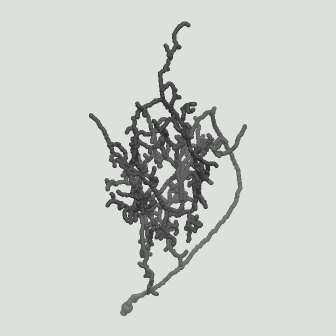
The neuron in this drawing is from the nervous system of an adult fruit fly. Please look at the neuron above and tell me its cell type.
IN21A044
